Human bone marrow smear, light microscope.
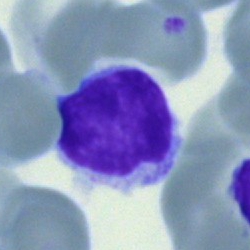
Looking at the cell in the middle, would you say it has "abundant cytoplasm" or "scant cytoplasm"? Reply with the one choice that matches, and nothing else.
Scant cytoplasm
